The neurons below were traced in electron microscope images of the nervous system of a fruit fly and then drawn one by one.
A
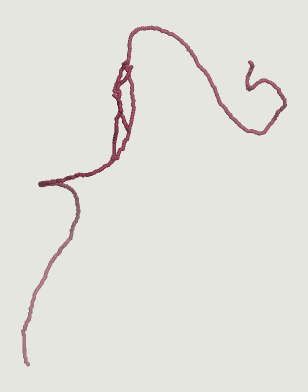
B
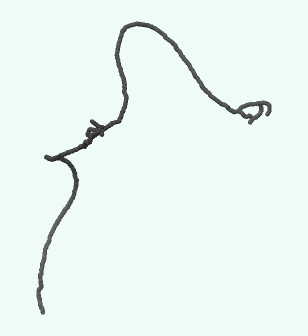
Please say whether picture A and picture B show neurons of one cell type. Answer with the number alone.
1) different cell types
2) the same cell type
1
